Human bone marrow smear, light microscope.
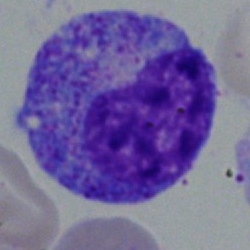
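Metamyelocyte: nucleus first, lying toward the right side of the cell. Chromatin next, clumped into dark patches with paler areas between them. Then the cytoplasm, bluish-purple in colour. Last, the granules: many small reddish-purple ones scattered throughout it.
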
